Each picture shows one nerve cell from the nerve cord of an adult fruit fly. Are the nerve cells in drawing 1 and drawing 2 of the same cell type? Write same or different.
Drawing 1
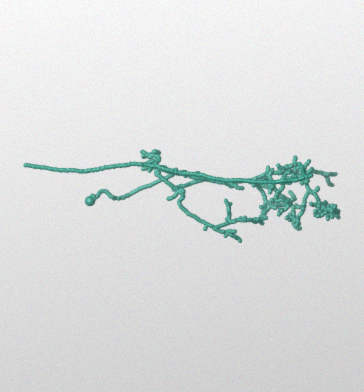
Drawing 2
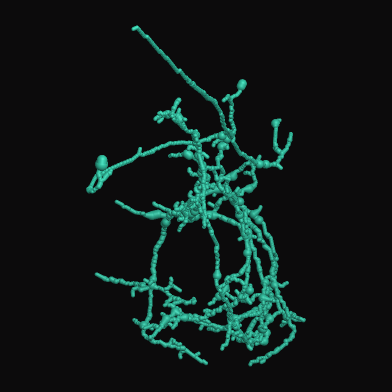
same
